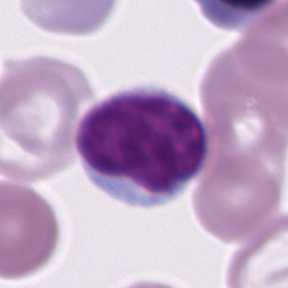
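Typical lymphocyte in a stained smear of human peripheral blood: the chromatin is dark purple and coarsely clumped, with no nucleoli visible. Cytoplasm shows mainly as a narrow crescent below the nucleus, and has no vacuoles.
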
